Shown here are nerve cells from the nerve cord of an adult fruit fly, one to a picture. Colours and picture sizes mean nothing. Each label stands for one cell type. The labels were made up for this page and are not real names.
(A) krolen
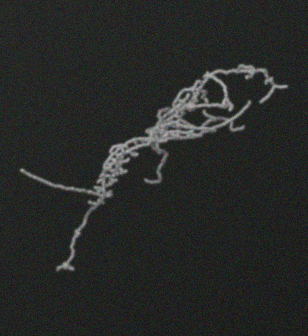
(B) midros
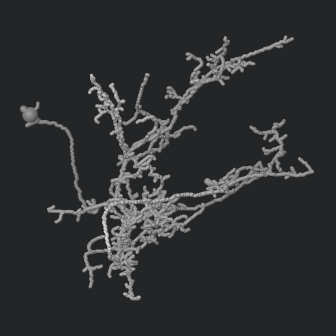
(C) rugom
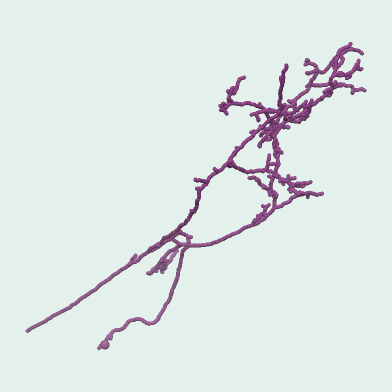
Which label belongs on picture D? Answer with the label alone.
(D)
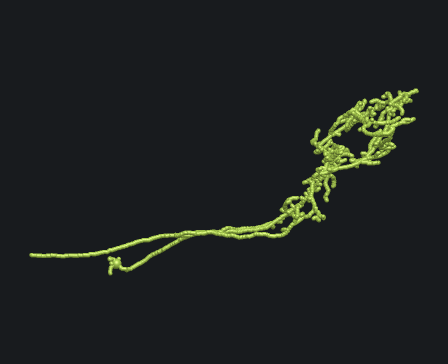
rugom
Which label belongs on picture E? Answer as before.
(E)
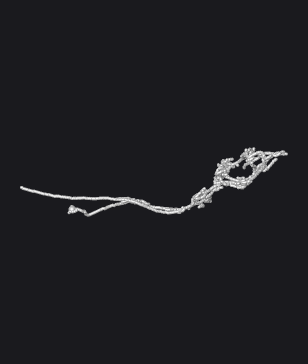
rugom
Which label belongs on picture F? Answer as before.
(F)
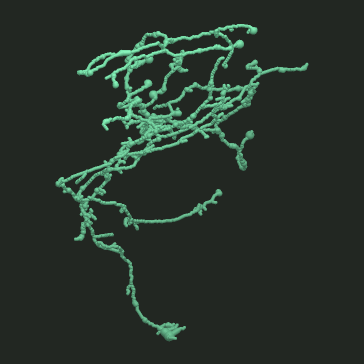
krolen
